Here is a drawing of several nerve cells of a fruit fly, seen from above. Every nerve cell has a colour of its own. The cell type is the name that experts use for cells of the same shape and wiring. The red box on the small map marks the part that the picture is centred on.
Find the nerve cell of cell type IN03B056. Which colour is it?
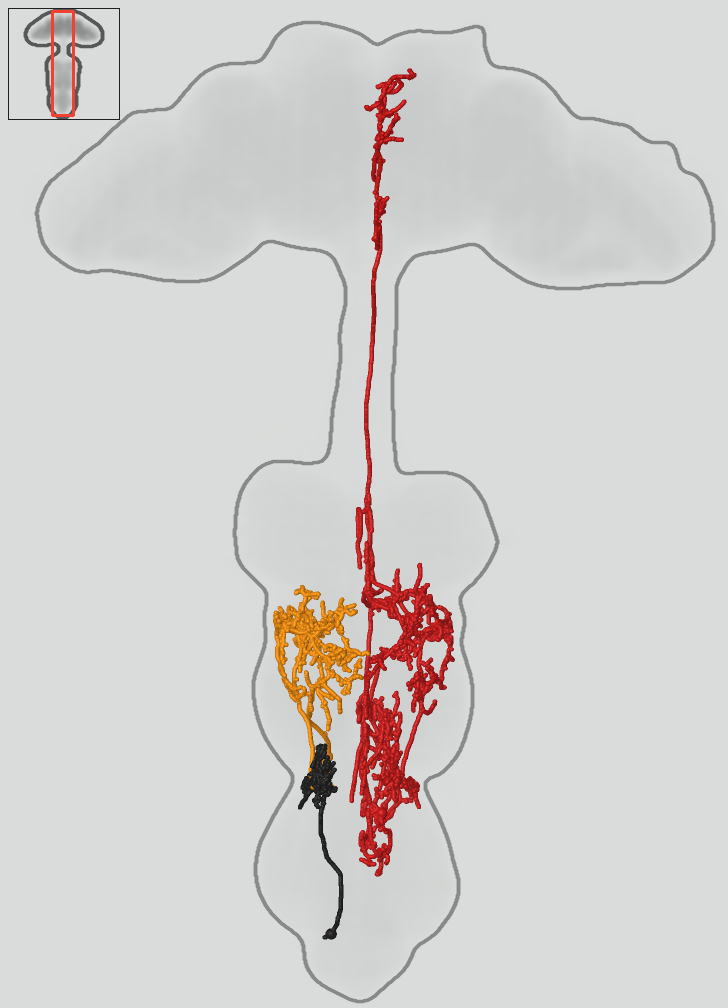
black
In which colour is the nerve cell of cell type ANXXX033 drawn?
red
